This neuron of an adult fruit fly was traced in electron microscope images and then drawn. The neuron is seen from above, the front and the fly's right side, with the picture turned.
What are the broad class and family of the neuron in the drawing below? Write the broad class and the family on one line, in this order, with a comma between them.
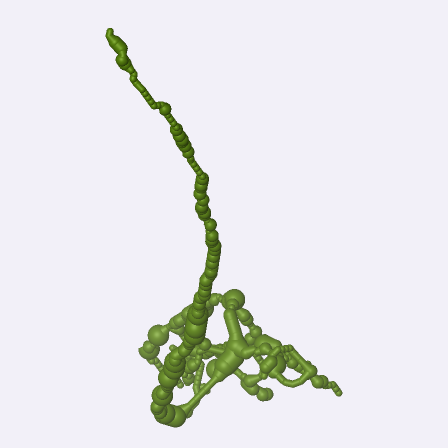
sensory neuron entering the nerve cord, class mechanosensory tactile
